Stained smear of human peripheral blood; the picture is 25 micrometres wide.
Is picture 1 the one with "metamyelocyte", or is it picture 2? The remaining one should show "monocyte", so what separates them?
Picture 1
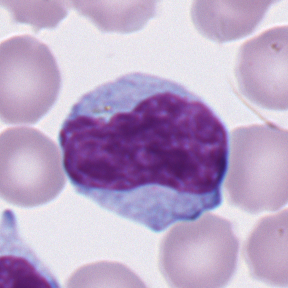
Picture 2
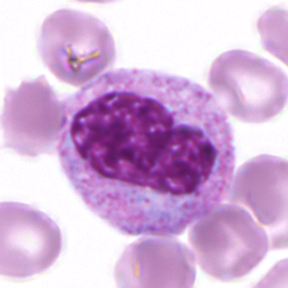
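The monocyte is in picture 1, the metamyelocyte in picture 2. In the monocyte the cytoplasm is pale greyish blue with no purple or pink granules, whereas the metamyelocyte has abundant pale pinkish-lilac cytoplasm on all sides of the nucleus, with fine pink-violet granules scattered throughout.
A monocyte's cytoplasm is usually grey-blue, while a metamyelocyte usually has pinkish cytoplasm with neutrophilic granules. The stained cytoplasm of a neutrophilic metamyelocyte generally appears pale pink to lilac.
The chromatin of the metamyelocyte is dark purple and coarsely clumped.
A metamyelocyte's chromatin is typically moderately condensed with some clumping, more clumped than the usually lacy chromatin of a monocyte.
Its nucleus, about 13 by 8 micrometres, is lengthened from left to right and indented, giving a larger left part and a smaller right part. Neither cell shows a nucleolus. The outlines differ slightly: the metamyelocyte is round and smooth, while the monocyte is mostly rounded but slightly angular at the lower right. The monocyte measures about 15 by 13 micrometres, with its nucleus filling about 60% of the cell's area.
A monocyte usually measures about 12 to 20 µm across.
In picture 1, part of another nucleated cell is cut off by the bottom-left corner.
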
